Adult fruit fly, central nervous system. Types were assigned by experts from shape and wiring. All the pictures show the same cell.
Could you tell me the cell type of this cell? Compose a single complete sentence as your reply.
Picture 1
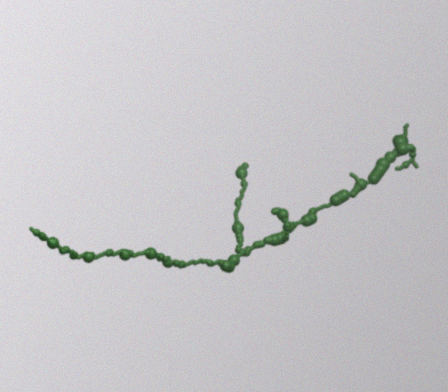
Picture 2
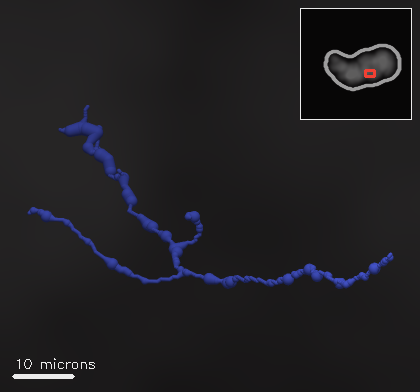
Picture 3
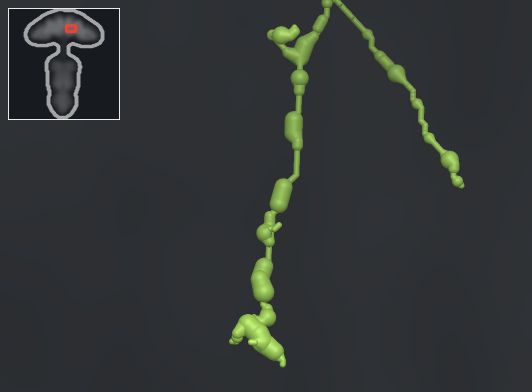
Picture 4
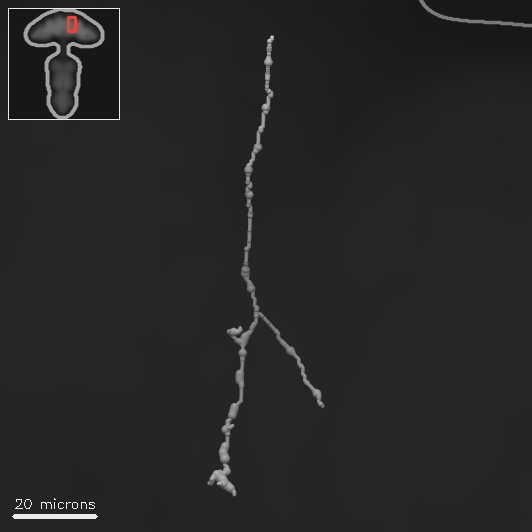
Regarding its cell type, the neuron is JO-ED1.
